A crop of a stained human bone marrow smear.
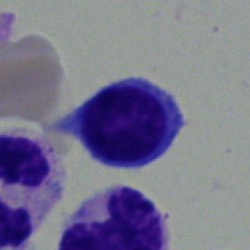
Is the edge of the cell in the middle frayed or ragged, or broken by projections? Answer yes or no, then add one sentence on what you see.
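Yes. The cell is drawn out into a tapering tail on its left side.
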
